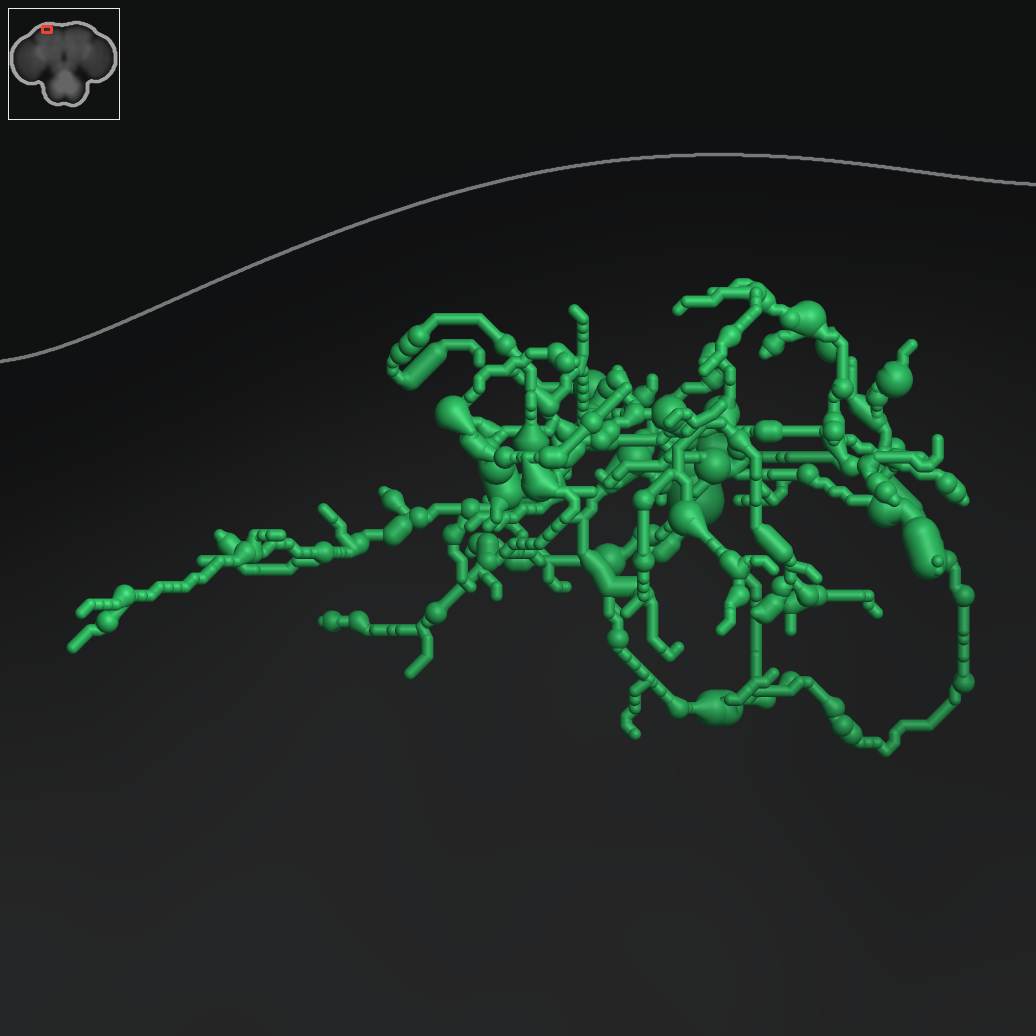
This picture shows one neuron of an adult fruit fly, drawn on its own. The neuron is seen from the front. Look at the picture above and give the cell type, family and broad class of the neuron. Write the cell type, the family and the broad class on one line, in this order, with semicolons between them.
SLP300; hemilineage SLPpm1; central-brain intrinsic neuron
